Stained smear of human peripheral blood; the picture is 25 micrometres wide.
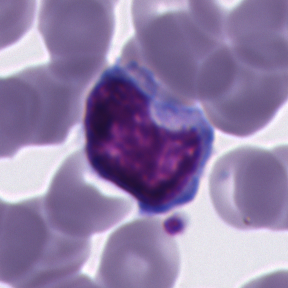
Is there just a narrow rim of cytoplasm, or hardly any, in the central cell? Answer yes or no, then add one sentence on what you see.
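Yes. The nucleus fills most of the cell.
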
